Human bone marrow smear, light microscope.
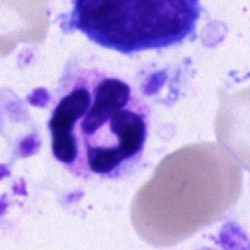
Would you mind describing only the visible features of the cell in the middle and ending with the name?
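Outline: roughly round. Chromatin: dense, dark purple and clumped. Nucleoli: none visible in the nucleus. Identification: segmented neutrophil.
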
